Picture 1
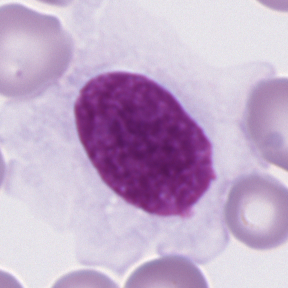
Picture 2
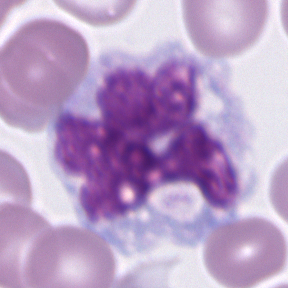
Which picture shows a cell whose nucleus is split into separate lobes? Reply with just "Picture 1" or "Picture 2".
Picture 2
